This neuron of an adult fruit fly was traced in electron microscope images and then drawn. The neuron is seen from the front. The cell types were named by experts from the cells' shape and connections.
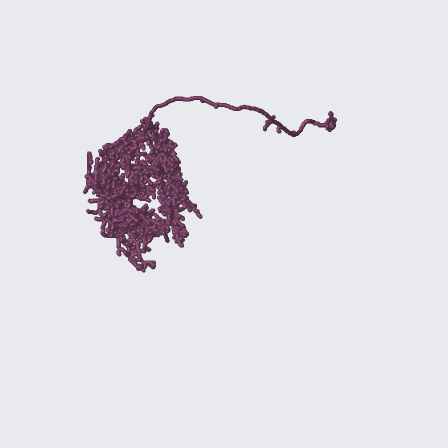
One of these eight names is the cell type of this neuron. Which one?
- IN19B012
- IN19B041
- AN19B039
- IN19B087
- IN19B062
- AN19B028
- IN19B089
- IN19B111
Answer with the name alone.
IN19B012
